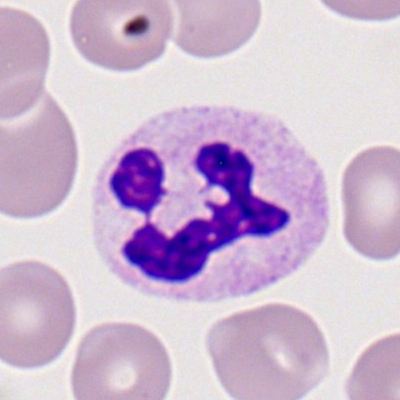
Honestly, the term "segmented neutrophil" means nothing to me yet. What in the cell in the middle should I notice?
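In this segmented neutrophil, the chromatin stains dark purple and lies in coarse clumps.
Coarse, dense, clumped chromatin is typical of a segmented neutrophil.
The cytoplasm is abundant and pale pinkish-lilac, and it is filled with fine, small lilac granules.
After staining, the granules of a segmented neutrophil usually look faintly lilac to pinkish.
No projections stand out from the cell surface. Nothing seen here runs against the name.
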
